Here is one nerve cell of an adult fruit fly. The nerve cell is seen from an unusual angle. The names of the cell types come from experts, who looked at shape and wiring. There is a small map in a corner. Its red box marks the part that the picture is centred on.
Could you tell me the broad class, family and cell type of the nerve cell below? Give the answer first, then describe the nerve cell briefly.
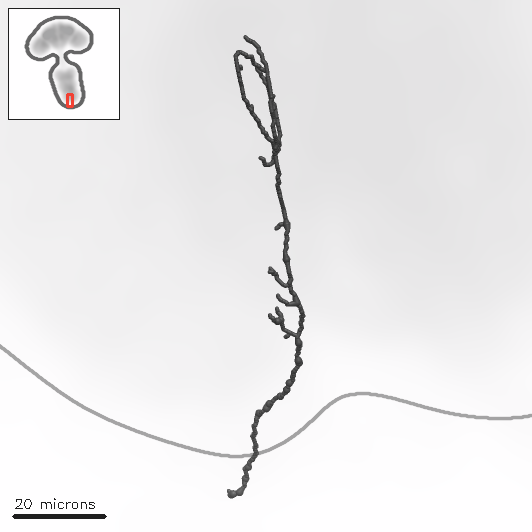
It is a sensory neuron entering the nerve cord. Its family is called class gustatory. Its cell type is LgLG1a. It is in the nerve cord and does not reach the brain. The drawing shows no cell body. From top to bottom in the picture it spans about 100 microns.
